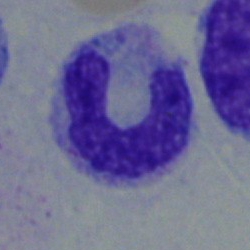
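Band neutrophil at the centre of the field. First, the nucleus: bent into a thick horseshoe curving around a pale central space, its open end facing upward. Second, no nucleoli can be seen. Third, the cytoplasm shows no coarse coloured granules.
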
